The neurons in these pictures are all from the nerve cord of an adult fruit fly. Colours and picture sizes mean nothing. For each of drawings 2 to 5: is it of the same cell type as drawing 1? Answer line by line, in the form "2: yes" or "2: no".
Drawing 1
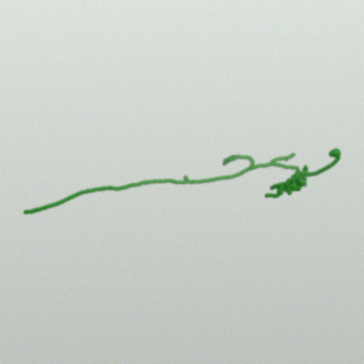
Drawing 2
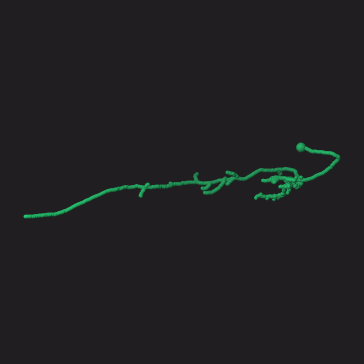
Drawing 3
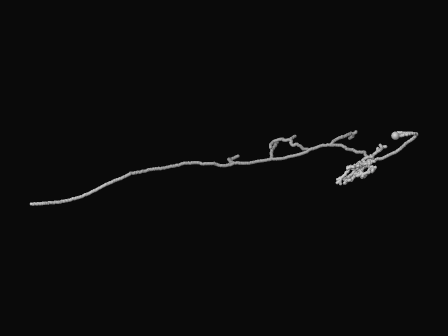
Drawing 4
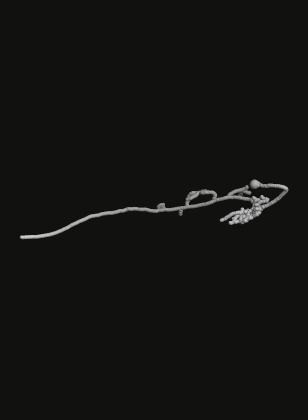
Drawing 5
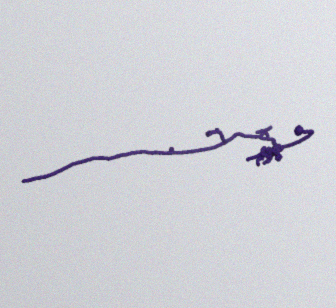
2: no
3: yes
4: yes
5: yes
